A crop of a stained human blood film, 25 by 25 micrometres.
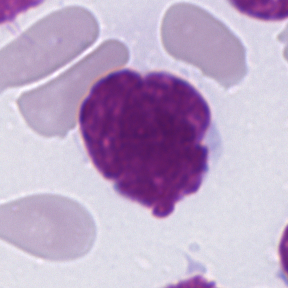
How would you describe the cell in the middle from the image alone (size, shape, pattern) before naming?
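First, the nucleus: it measures about 13 by 11 micrometres and has a shallow notch in its upper edge. Next, the chromatin: dark purple, with small paler spots scattered through it. Then the cytoplasm: a thin rim, seen mainly on the right side of the cell. Last, the outline: a small rounded knob bulges from the lower edge. The cell is a myeloblast.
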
